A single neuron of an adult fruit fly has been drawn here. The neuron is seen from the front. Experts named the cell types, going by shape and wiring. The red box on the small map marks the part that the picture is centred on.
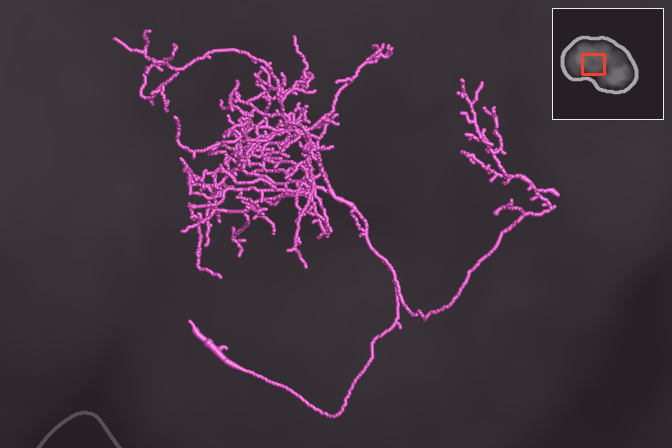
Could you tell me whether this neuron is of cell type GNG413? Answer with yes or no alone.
no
